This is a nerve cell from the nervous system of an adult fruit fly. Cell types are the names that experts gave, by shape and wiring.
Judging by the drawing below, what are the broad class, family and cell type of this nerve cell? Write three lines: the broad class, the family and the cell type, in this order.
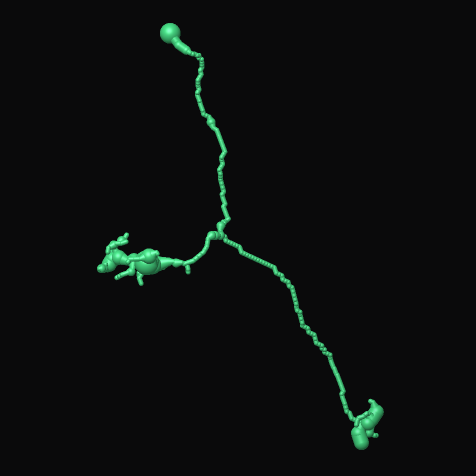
optic-lobe intrinsic neuron
T
T3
